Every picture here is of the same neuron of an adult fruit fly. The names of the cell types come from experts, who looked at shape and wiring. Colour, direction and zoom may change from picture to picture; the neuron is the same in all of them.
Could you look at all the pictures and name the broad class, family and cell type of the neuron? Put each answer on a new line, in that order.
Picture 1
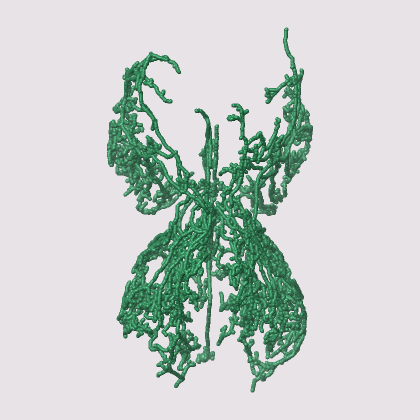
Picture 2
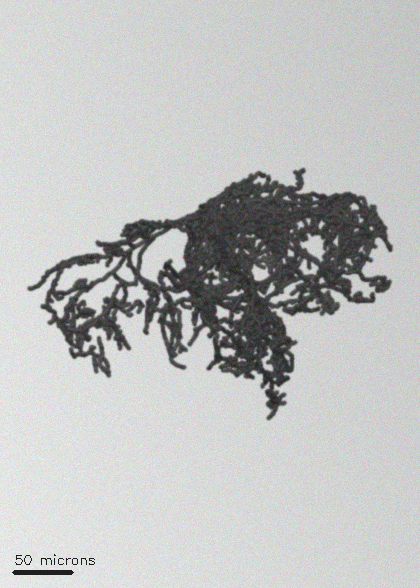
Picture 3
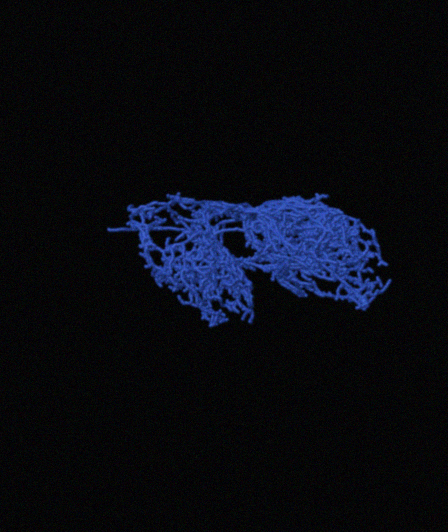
nerve-cord intrinsic neuron
hemilineage 00A
IN00A001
